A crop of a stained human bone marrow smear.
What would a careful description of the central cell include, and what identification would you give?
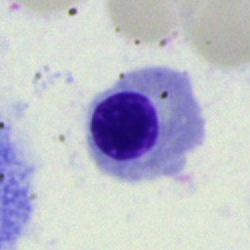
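Looking first at the nucleus, it sits off-centre, over toward the left side of the cell. Its chromatin is dense and dark purple, with a few small paler spots. Around it the cytoplasm is a pale blue-violet, and just to the upper right of the nucleus there's a paler zone. This is an erythroblast.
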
